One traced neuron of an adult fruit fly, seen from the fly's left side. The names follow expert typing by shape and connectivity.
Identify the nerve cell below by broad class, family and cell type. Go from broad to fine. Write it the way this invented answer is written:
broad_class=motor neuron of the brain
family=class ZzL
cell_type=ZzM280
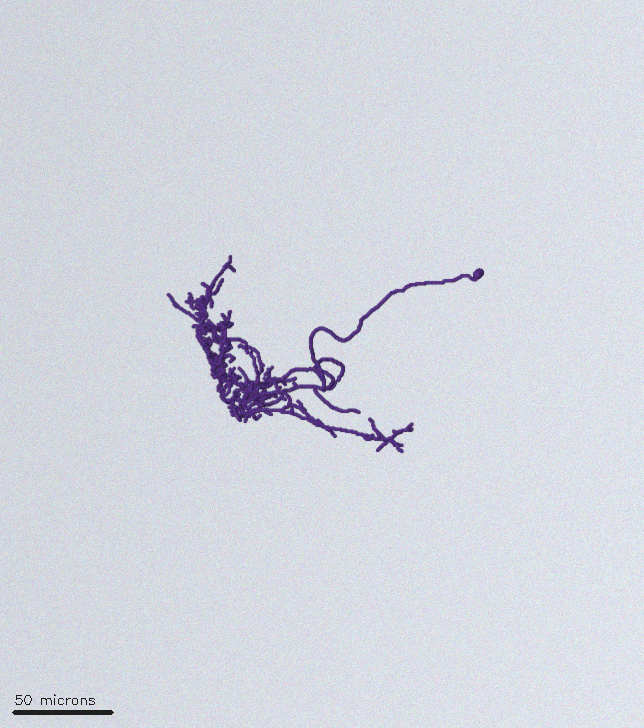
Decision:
broad_class=central-brain intrinsic neuron
family=hemilineage SMPpv2_ventral
cell_type=LAL144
